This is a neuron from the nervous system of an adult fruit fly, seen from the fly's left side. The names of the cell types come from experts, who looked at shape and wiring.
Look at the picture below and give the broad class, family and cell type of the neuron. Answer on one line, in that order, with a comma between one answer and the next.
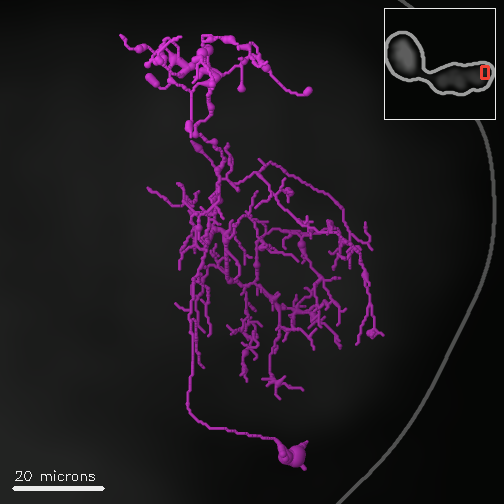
nerve-cord intrinsic neuron, hemilineage 06A, IN06A098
